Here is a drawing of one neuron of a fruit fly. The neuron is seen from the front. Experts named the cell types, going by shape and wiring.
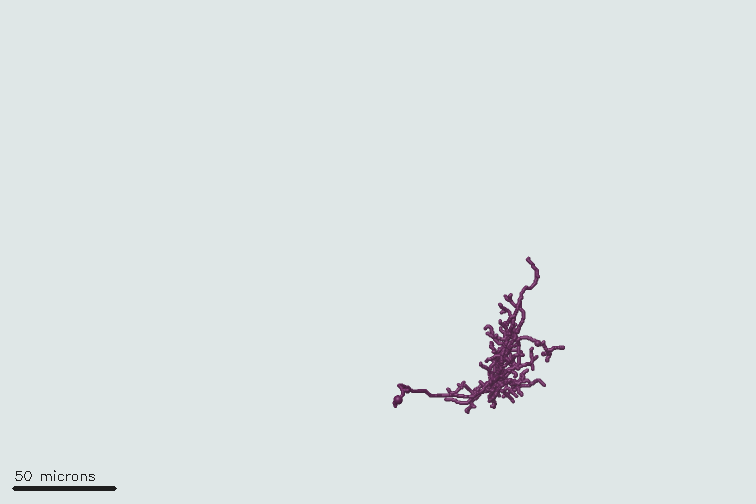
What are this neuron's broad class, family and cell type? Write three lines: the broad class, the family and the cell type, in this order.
nerve-cord intrinsic neuron
hemilineage 14A
IN14A079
